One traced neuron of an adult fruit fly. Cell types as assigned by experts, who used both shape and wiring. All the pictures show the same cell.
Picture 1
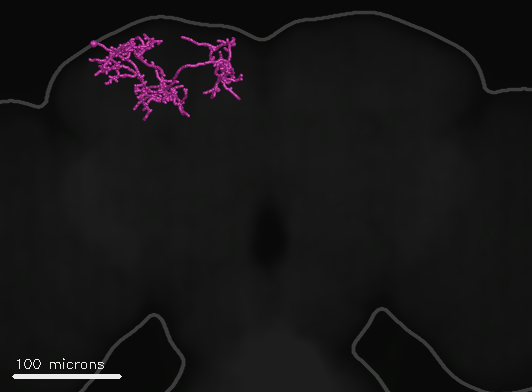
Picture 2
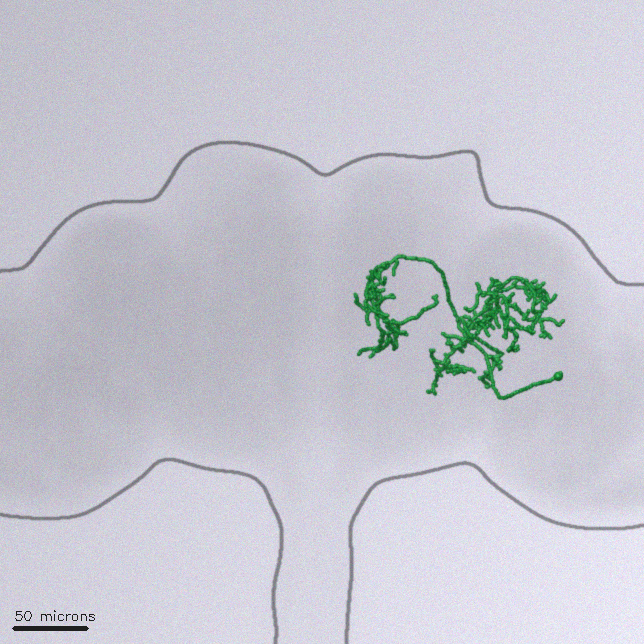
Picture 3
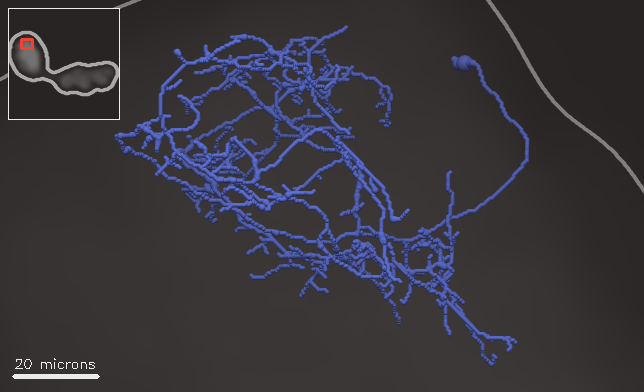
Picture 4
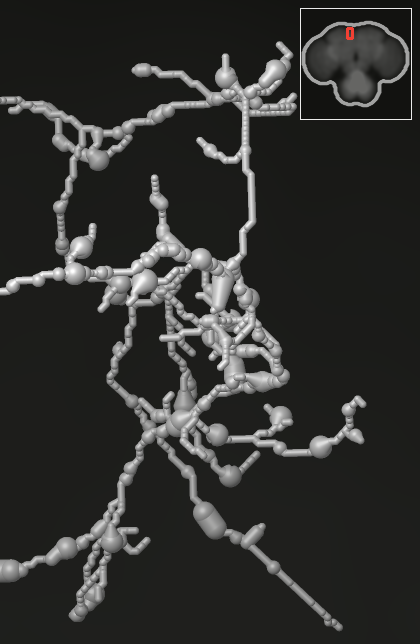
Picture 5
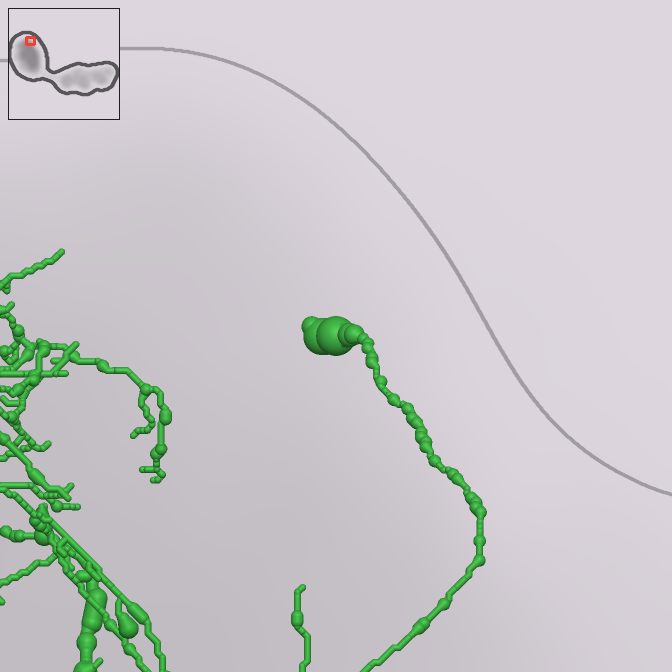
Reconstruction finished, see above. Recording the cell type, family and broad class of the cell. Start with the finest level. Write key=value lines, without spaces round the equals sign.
cell_type=SMP246
family=hemilineage VLPd&p1_posterior
broad_class=central-brain intrinsic neuron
